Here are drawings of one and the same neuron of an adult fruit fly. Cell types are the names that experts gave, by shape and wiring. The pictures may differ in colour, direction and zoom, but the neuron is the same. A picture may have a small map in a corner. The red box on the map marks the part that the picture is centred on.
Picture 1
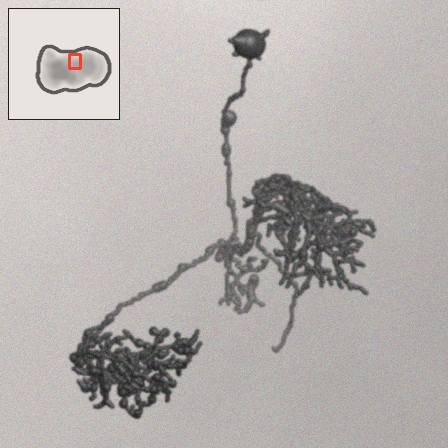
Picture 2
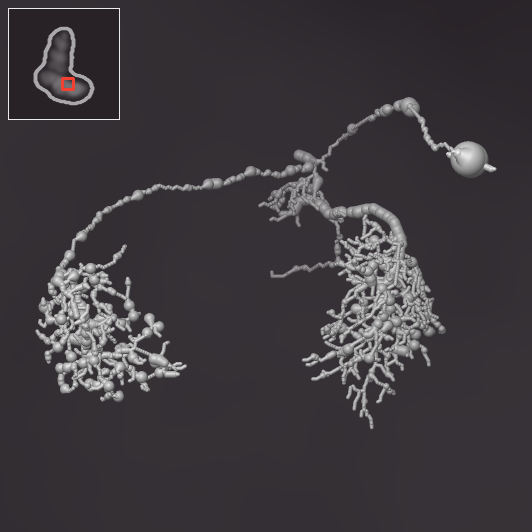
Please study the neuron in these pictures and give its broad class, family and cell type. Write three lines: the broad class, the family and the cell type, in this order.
central-brain intrinsic neuron
class CX
hDeltaF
